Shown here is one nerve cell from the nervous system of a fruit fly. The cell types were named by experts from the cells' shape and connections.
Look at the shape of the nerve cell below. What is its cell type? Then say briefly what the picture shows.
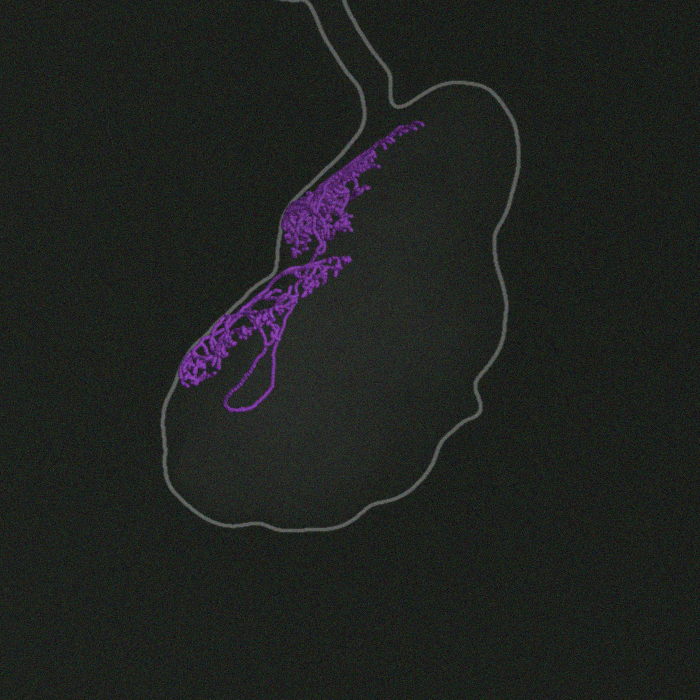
The cell type is dCal1. Its broad class is optic-lobe intrinsic neuron. As drawn here it is about as wide as it is tall.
